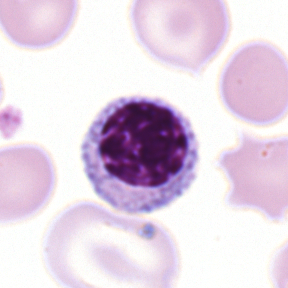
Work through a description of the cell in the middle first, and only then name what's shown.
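See how the edge of this one is finely bumpy rather than smooth? The nucleus is just a single mass, no lobes or indentation, and fine purple granules are scattered through the cytoplasm, though there are no clear vacuoles. It's a normoblast.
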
